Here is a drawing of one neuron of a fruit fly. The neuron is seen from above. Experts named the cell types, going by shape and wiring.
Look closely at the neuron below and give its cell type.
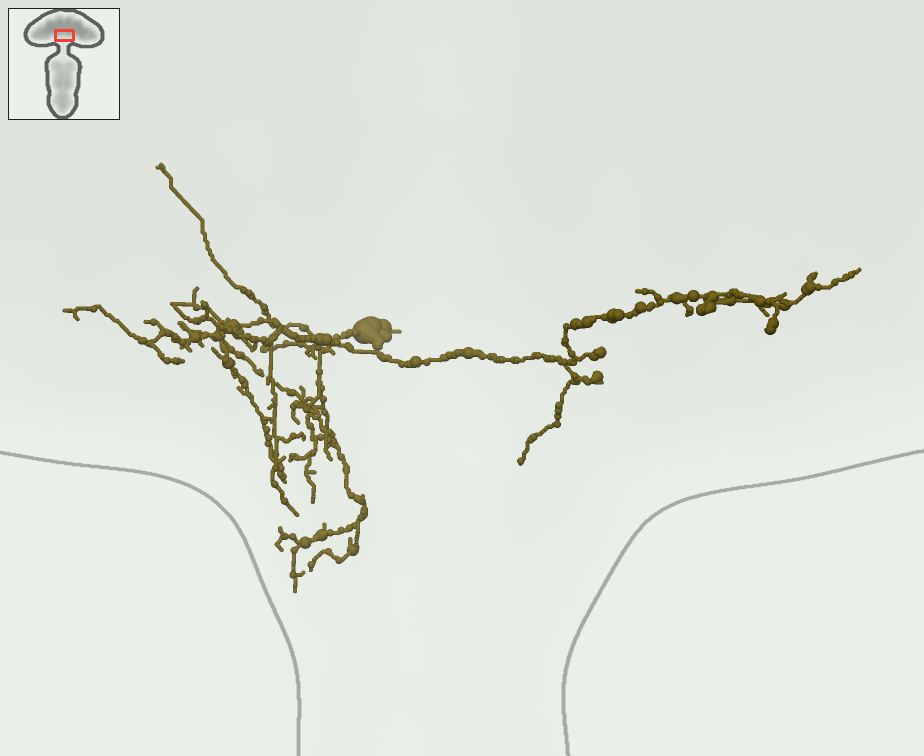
GNG428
